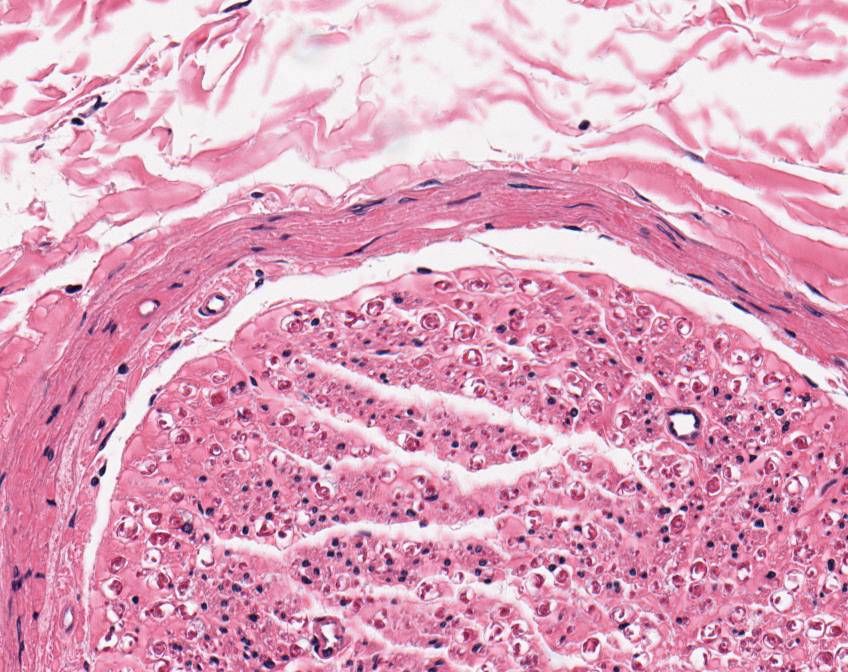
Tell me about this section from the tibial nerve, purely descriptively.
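A rounded mass of closely packed cells fills the lower two-thirds, bounded by a curved band of dense fibrous tissue. This band is made of layered pink fibres, with thin elongated dark nuclei parallel to its curve. Many cells in the mass contain round clear vacuoles, each holding a small pink globule. Above the band lies loose wavy pink collagen with few nuclei.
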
